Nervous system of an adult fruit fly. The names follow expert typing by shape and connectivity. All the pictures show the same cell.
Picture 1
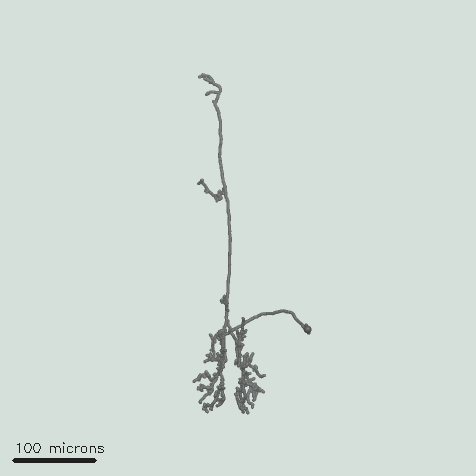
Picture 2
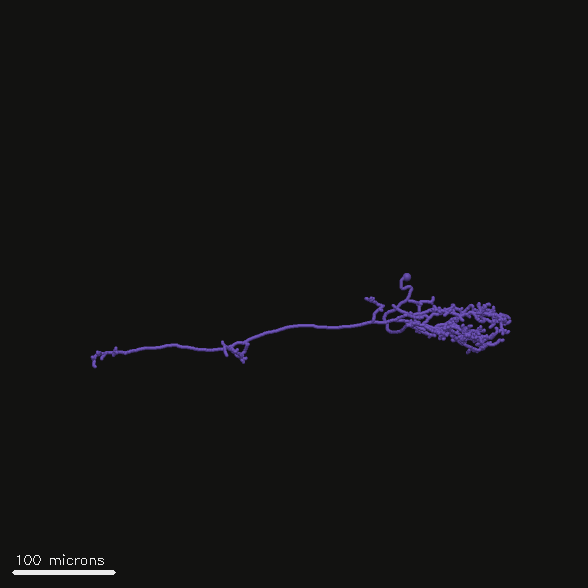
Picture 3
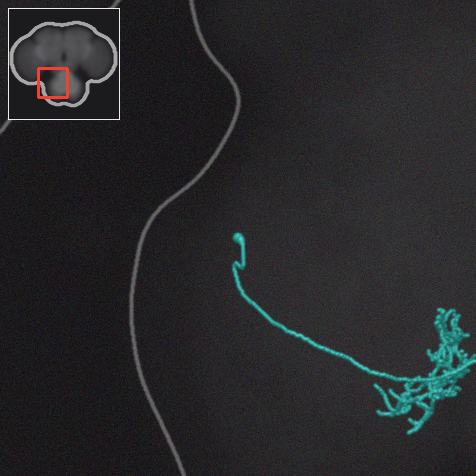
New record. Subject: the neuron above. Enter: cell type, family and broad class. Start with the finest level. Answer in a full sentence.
Type IN09B043 of hemilineage 09B, a nerve-cord intrinsic neuron.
